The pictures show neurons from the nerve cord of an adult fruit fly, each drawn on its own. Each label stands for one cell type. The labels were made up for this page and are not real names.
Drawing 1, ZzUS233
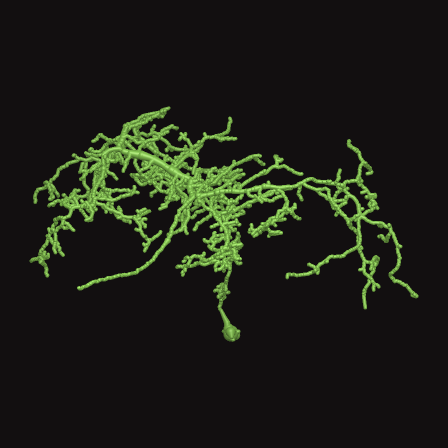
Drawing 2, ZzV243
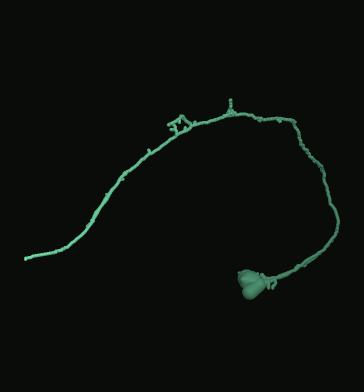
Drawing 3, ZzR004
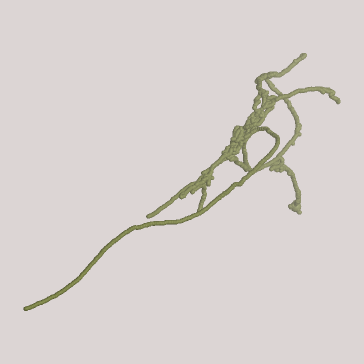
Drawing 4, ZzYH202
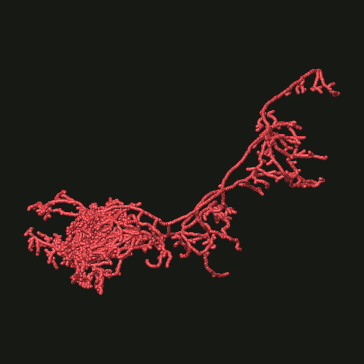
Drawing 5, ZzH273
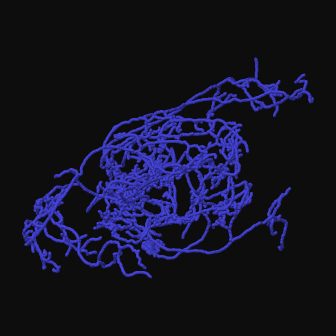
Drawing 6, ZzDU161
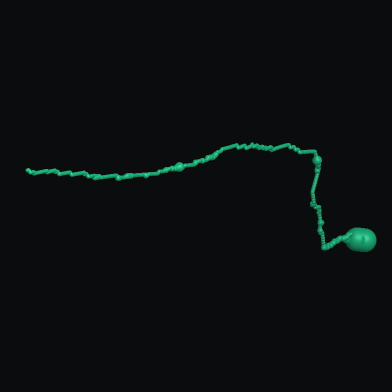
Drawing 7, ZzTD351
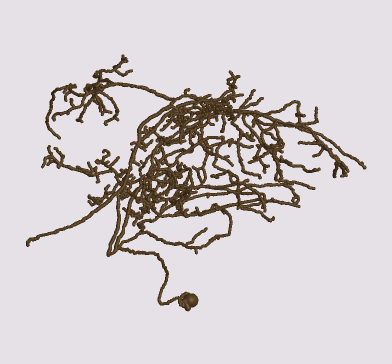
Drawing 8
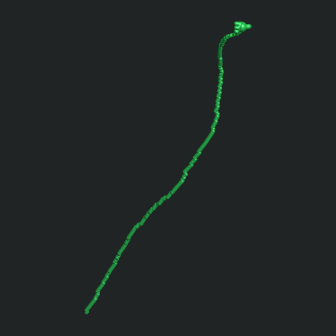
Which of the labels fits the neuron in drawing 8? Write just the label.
ZzDU161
